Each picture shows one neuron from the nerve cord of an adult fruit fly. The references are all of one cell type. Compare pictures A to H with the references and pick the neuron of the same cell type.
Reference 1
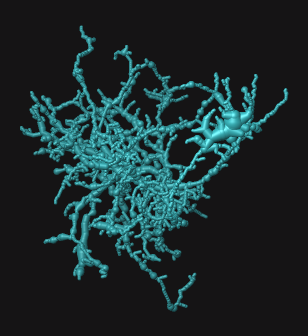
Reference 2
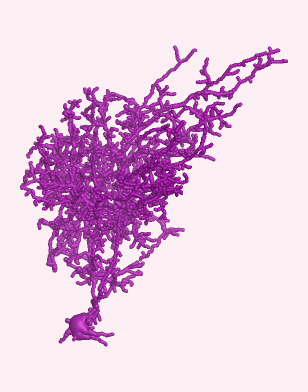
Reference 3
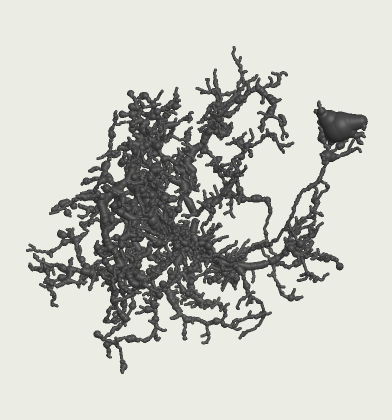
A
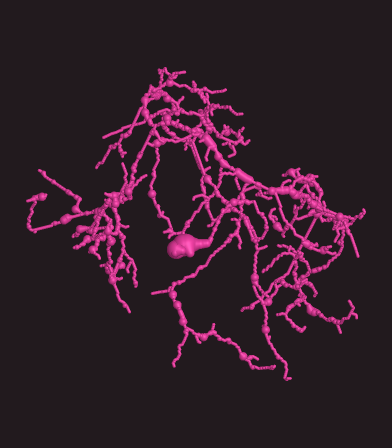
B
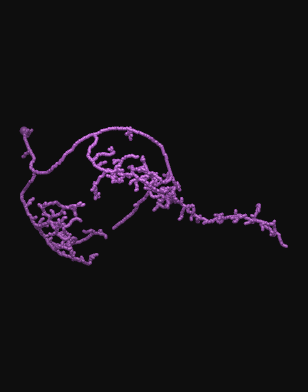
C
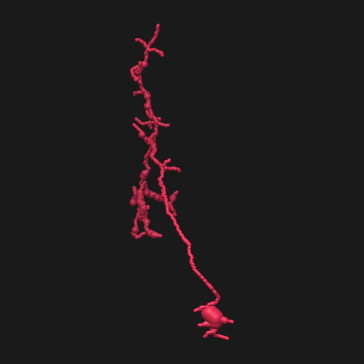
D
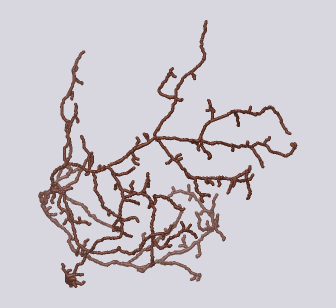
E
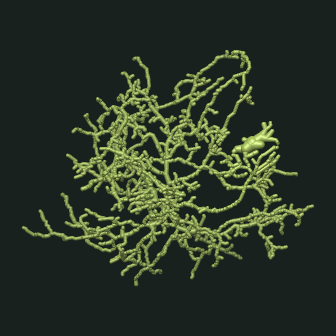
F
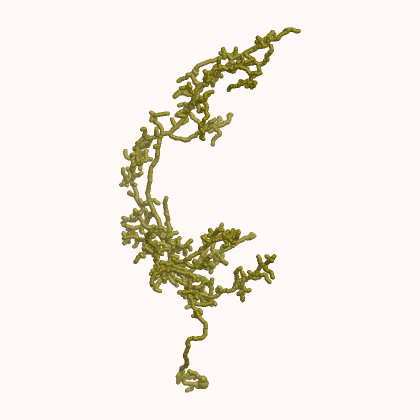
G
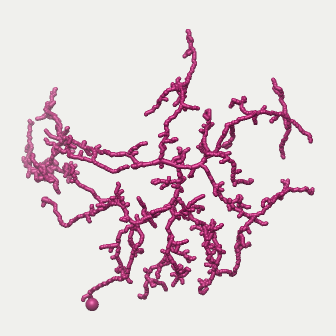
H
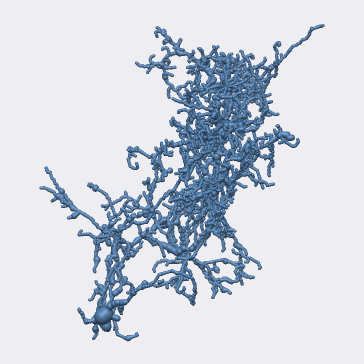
E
